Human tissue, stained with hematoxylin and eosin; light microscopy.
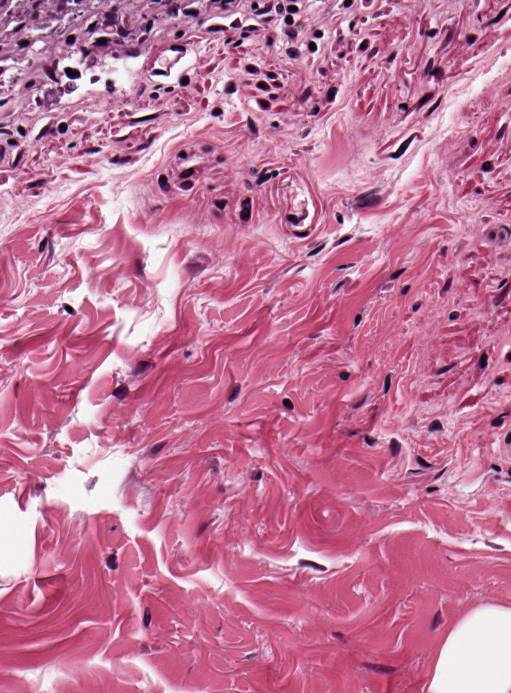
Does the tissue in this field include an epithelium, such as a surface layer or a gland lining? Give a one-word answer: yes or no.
No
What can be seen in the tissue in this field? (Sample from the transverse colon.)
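Nuclei crowd the upper part of the field, while the lower part is mainly collagen with few nuclei. Its bundles are thick and wavy, running in many different directions, and this stromal collagen stains a strong, deep pink with eosin. Among it lie small, dark, spindle-shaped to oval nuclei like those of fibroblasts.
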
